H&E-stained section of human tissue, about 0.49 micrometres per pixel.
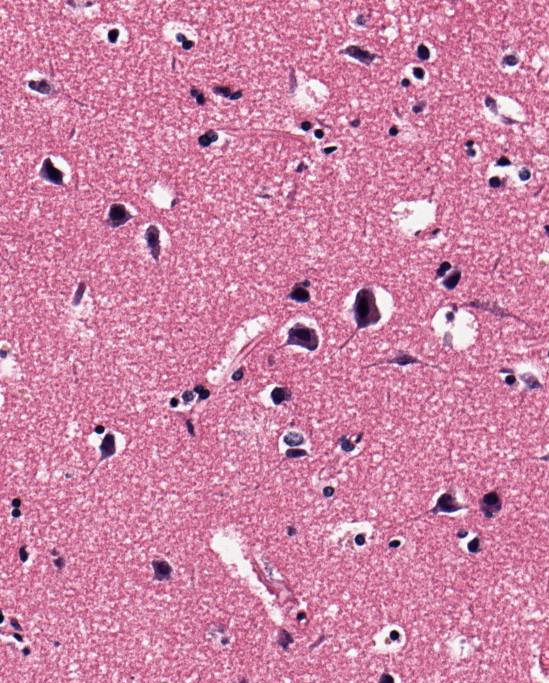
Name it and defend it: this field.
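What this field shows is cerebral cortex. Its ground is a finely granular, pale pink neuropil carrying scattered cells, with no epithelium, glands, fat cells or collagenous stroma. Angular neurons with triangular cell bodies and tapering processes lie scattered through it, the largest near the centre. Many cells sit in clear empty halos, consistent with shrinkage artefact.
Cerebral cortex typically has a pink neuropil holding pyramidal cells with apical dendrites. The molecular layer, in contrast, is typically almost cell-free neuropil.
The neuronal cell bodies present here set this field apart from that layer.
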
